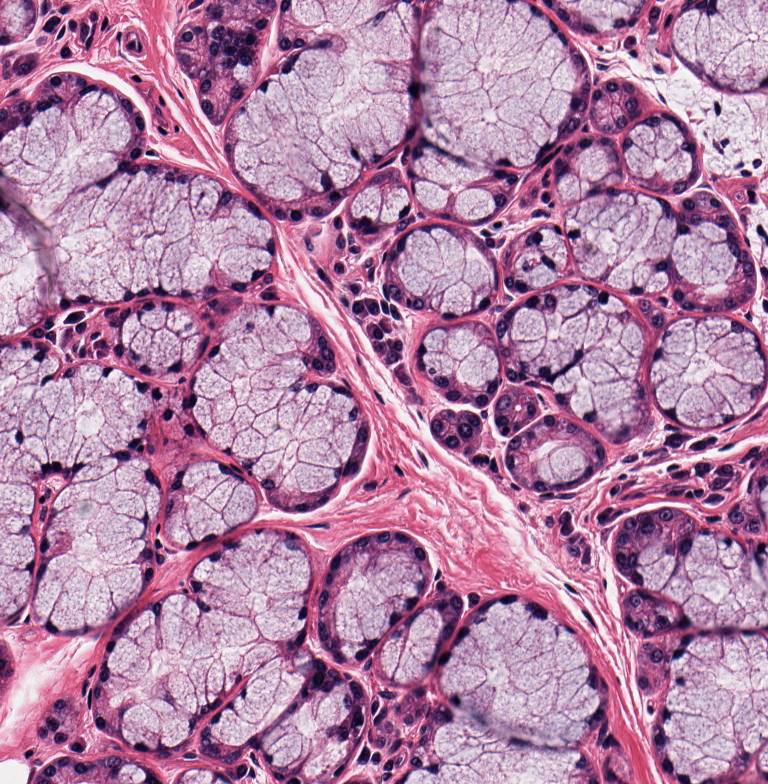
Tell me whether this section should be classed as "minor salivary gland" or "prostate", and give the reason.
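This is minor salivary gland.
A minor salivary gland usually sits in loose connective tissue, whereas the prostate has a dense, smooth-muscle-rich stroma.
Here a thin pink strand of connective tissue outlines each rounded acinus, and a pink fibrous band runs diagonally, upper left to lower right, between lobules.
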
